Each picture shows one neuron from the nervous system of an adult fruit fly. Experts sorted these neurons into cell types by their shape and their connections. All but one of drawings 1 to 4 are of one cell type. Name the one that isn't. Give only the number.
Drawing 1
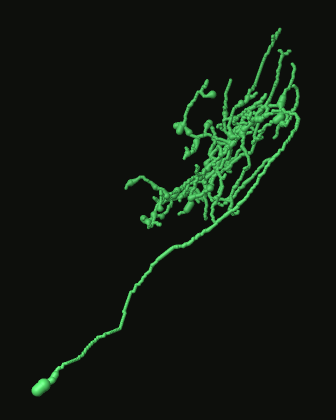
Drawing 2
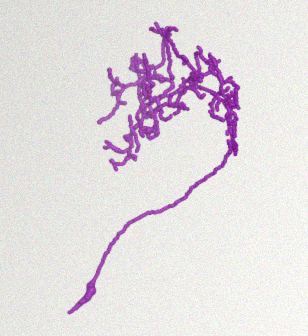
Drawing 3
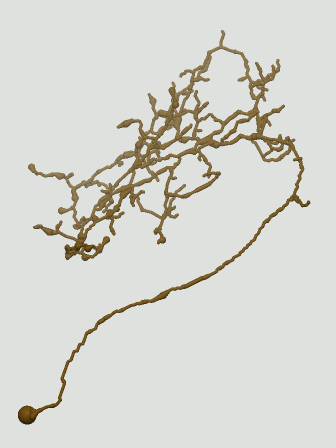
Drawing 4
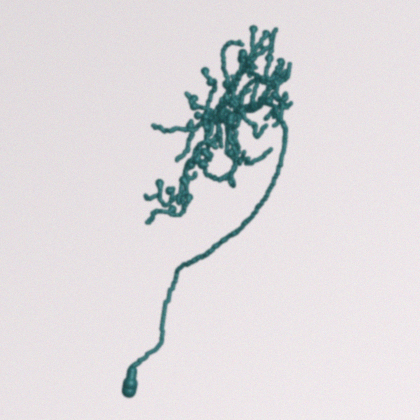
2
